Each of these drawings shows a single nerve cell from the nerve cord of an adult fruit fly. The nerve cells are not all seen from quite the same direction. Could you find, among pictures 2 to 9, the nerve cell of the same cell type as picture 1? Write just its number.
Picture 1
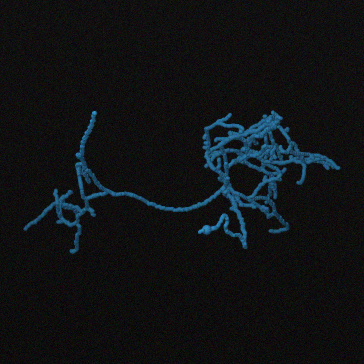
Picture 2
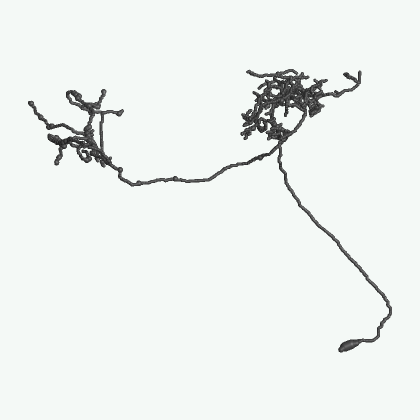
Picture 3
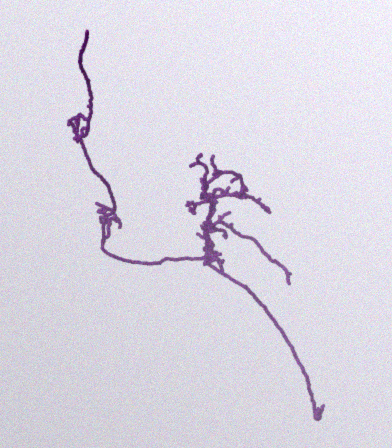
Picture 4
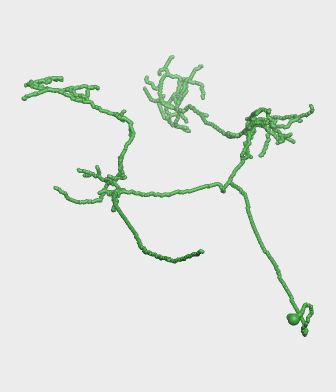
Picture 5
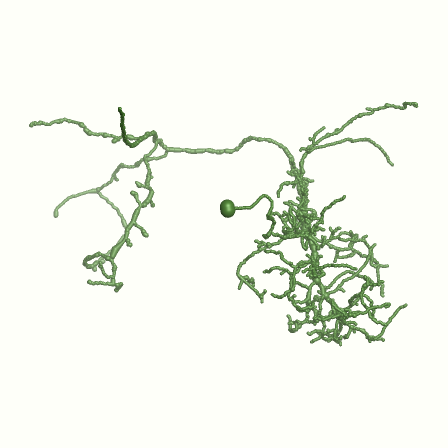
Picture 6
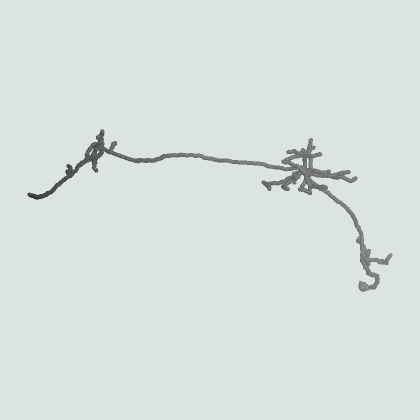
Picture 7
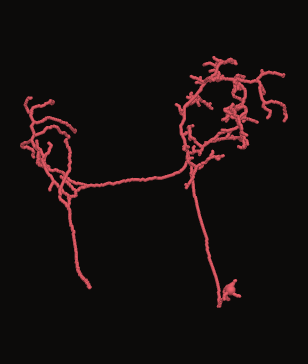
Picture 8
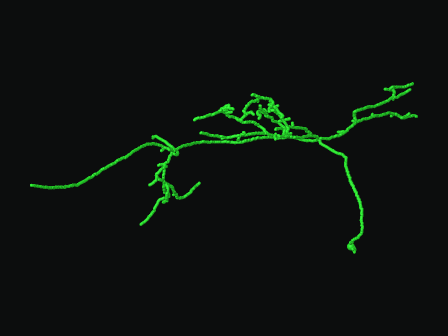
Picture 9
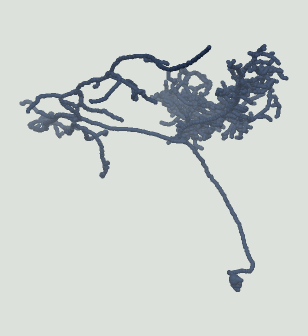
7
